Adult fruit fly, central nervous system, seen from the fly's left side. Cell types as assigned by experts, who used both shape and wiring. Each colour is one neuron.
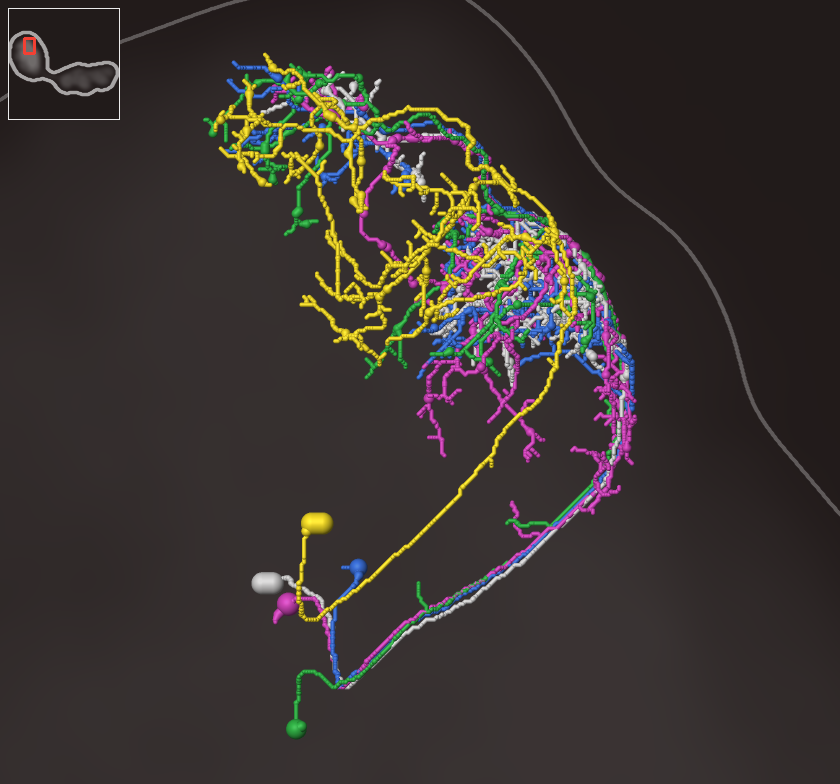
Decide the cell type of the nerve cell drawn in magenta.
CB4084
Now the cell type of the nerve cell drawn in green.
LHAV3b8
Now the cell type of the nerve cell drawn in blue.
LHAV3b6_b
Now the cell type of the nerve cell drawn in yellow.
LHAV3b2_a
